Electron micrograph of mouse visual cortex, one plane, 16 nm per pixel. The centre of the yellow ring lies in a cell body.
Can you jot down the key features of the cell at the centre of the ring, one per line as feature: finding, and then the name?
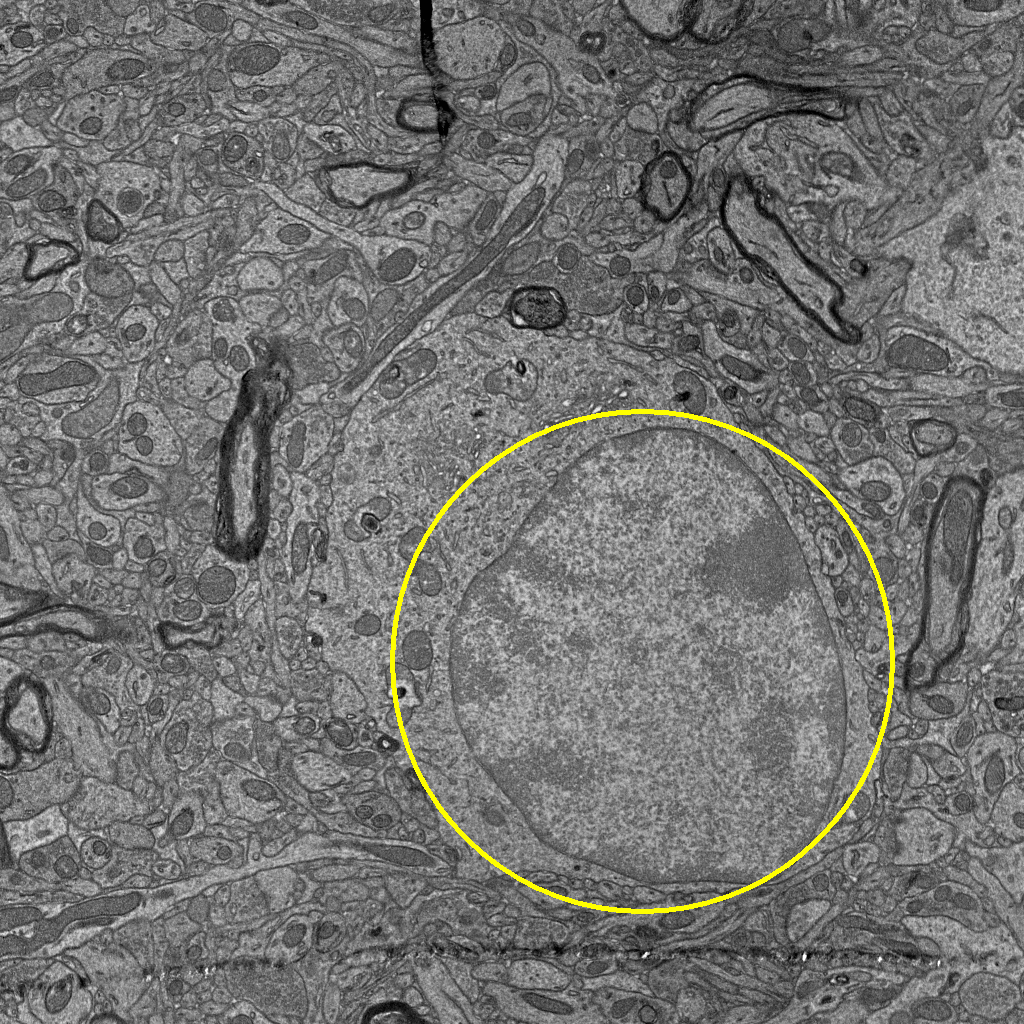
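Nucleus: whole, rounded in outline
Nuclear envelope: smooth, no deep infoldings
Nucleolus: no sharply bounded, dense one in this section
Mitochondria: a few, scattered in the cytoplasm left of the nucleus
Cell type: oligodendrocyte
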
